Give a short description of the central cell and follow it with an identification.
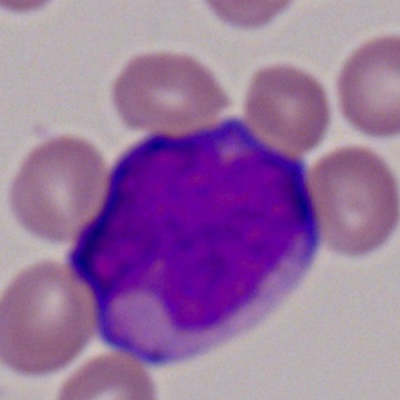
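A deep blue rim of cytoplasm lines the cell edge. A pale, rounded clear area lies at the lower left of the cell. The chromatin is finely dispersed, without dense dark clumps. Red cells touch the cell on nearly all sides. This is a myeloblast.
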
